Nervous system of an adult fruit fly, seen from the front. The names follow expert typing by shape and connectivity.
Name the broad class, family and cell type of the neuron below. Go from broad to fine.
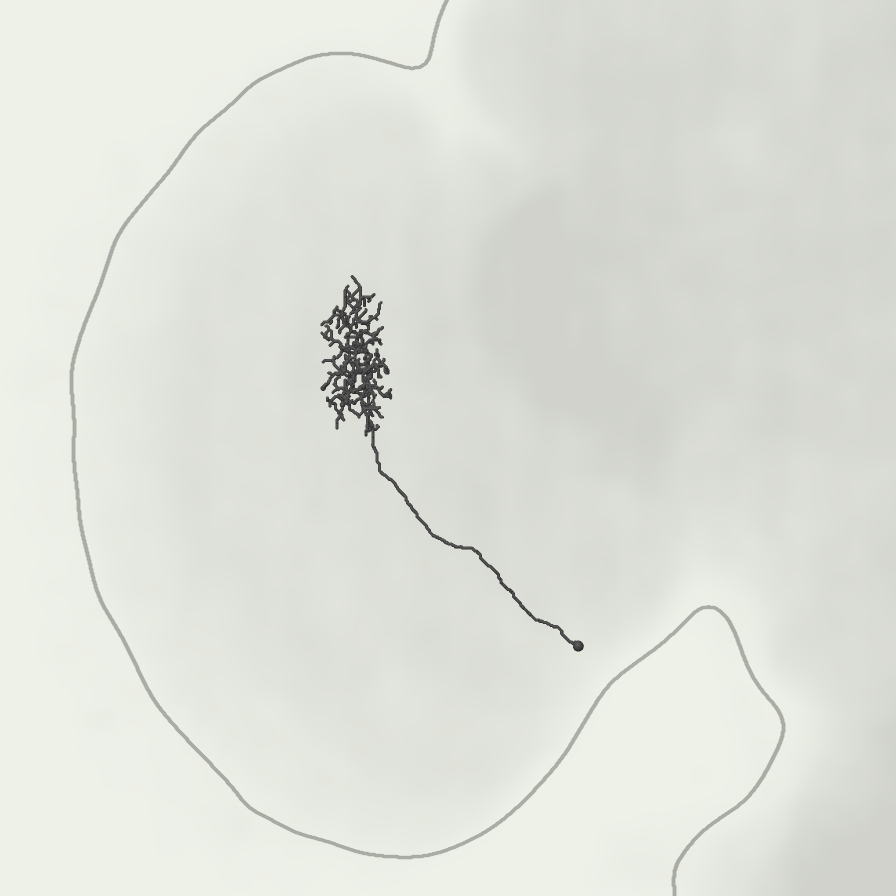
optic-lobe intrinsic neuron; Pm; Pm1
